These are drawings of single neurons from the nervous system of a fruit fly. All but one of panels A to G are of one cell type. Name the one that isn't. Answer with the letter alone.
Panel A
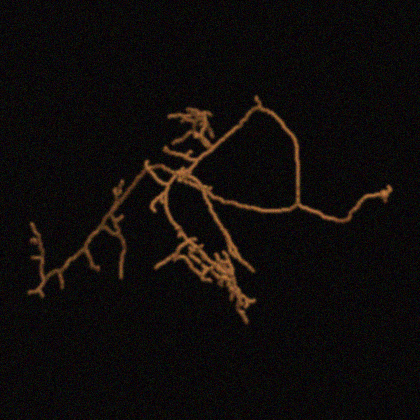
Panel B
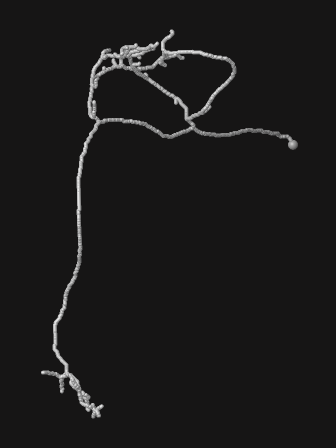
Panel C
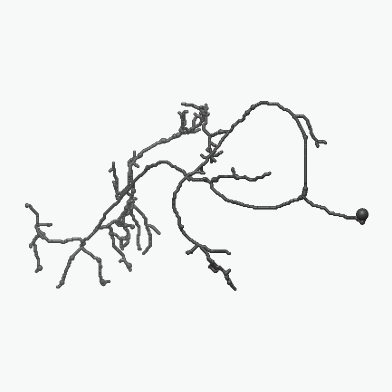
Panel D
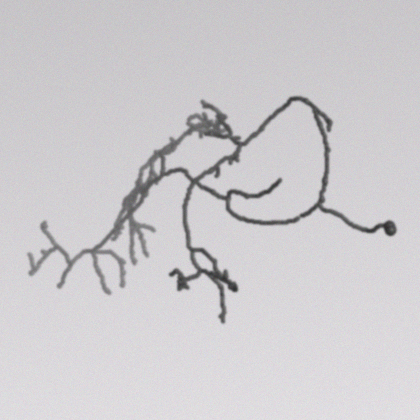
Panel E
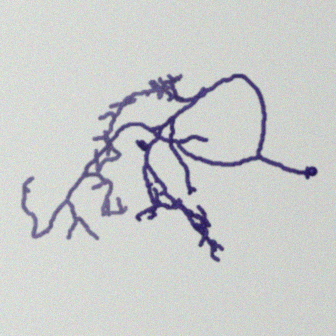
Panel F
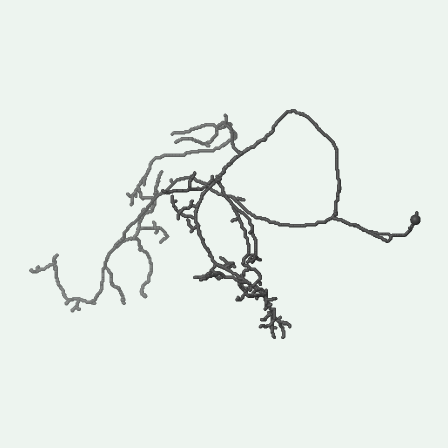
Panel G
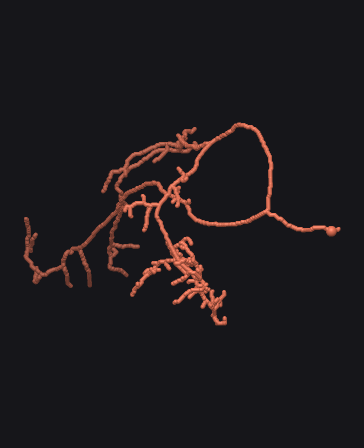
B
